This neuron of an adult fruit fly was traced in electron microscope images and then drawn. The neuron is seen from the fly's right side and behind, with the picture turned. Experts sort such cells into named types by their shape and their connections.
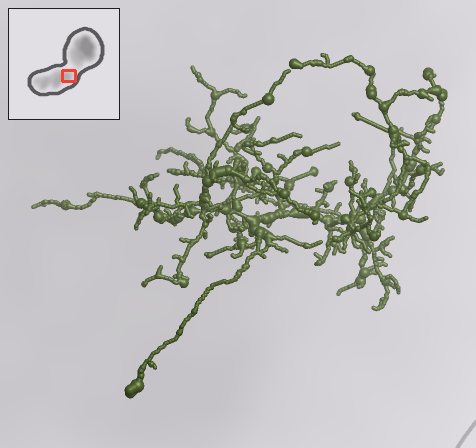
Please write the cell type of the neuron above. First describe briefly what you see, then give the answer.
Dozens of branch ends can be seen. In this view it is about as wide as it is tall. It is a nerve-cord intrinsic neuron. The cell type is IN20A.22A049.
